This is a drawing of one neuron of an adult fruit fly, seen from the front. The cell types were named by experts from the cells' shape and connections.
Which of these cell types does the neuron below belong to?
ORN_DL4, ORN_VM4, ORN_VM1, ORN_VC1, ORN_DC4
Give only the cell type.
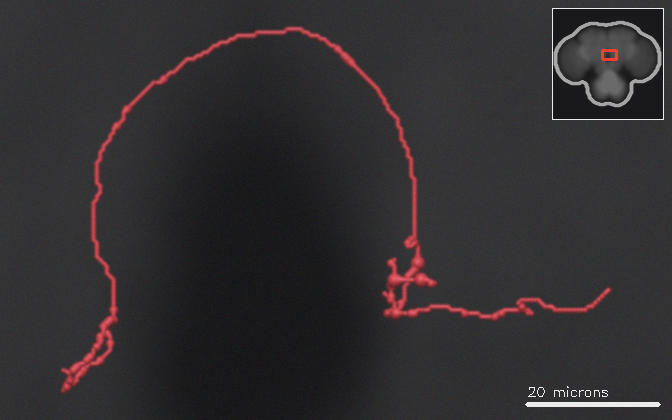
ORN_VM1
